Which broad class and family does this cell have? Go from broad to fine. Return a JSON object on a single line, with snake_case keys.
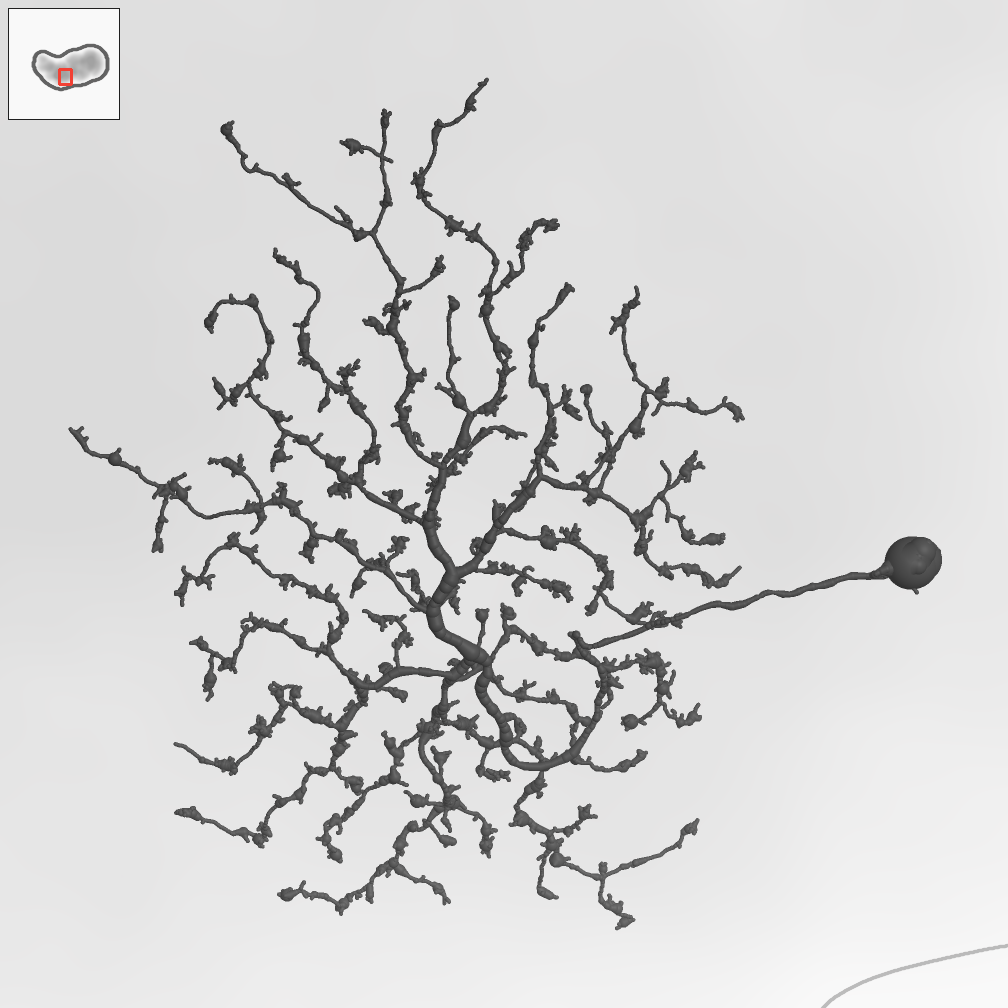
{"broad_class": "optic-lobe intrinsic neuron", "family": "Dm"}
